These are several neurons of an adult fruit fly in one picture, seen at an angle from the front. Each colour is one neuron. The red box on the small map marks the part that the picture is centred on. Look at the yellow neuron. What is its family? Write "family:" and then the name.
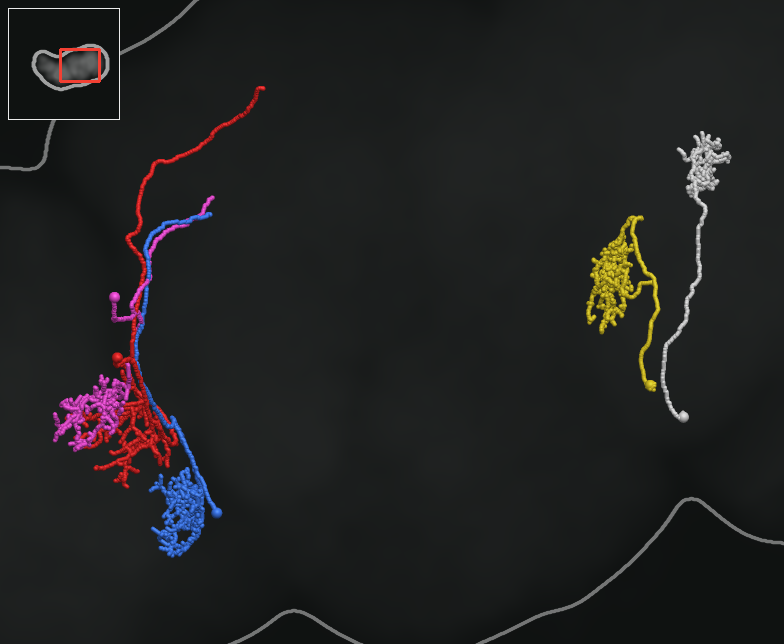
family: Li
